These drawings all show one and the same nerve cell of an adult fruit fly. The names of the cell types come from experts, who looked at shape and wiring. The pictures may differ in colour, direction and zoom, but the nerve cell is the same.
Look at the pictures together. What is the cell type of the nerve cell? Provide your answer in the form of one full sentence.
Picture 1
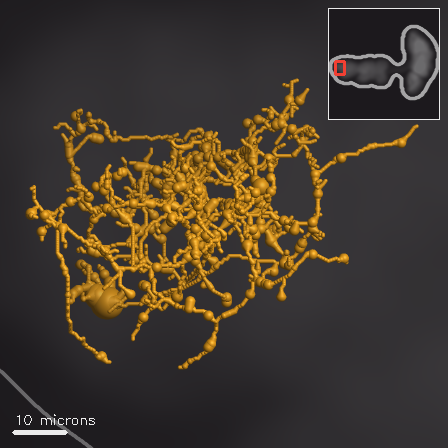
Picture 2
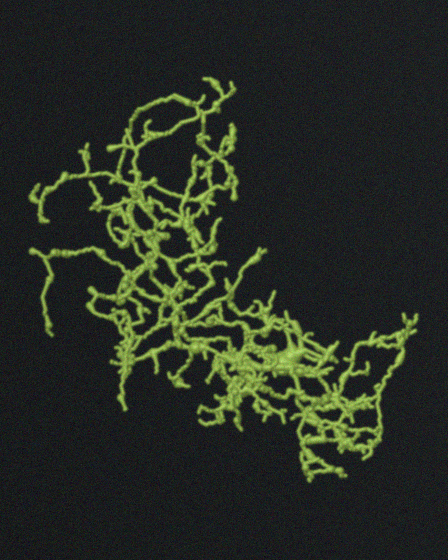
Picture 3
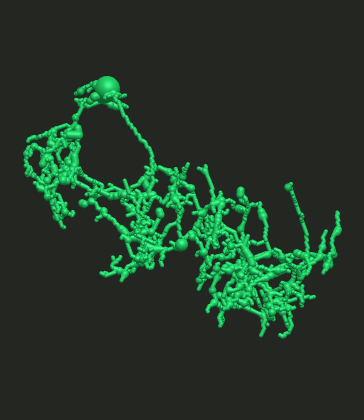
It is the cell type INXXX258 to which this nerve cell belongs.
